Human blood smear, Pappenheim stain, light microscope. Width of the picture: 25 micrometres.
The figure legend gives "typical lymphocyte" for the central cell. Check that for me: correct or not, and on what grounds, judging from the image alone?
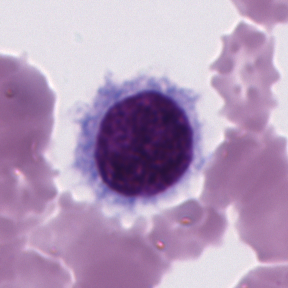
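No, typical lymphocyte isn't the right name here; this is a hairy cell. Its ragged border carries fine hair-like projections all the way around. The cytoplasm is pale blue.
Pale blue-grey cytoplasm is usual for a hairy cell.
That cytoplasm forms a wider rim on the left of the nucleus than on the right, with no distinct red-purple granules and no clear vacuoles. Red cells lie close on the left, right and below, while above the cell the space is empty.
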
